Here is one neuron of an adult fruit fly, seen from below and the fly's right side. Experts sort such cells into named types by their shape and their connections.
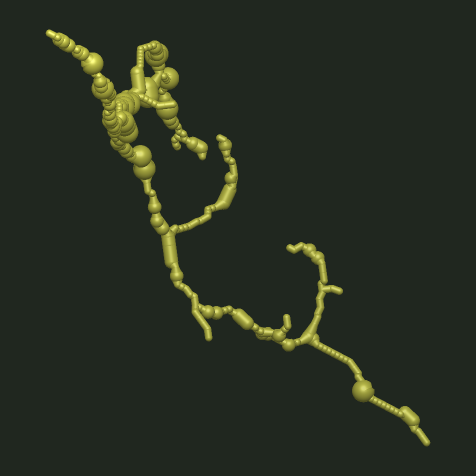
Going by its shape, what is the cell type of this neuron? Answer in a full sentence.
The cell type is SNta43.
